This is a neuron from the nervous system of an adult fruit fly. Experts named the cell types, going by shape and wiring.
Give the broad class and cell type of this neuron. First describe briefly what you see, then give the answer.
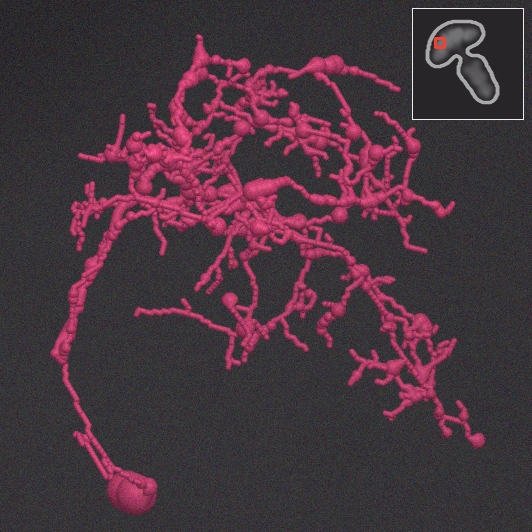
It is in the brain and does not reach the nerve cord. The picture shows dozens of branch ends. This is a central-brain intrinsic neuron. It is of cell type CB2404.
